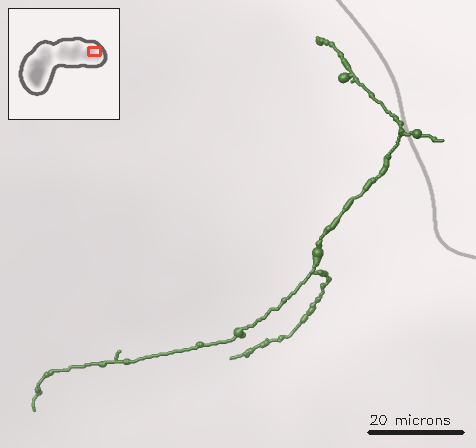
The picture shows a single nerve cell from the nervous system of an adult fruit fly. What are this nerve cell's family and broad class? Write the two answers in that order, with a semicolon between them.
class mechanosensory tactile; sensory neuron entering the nerve cord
